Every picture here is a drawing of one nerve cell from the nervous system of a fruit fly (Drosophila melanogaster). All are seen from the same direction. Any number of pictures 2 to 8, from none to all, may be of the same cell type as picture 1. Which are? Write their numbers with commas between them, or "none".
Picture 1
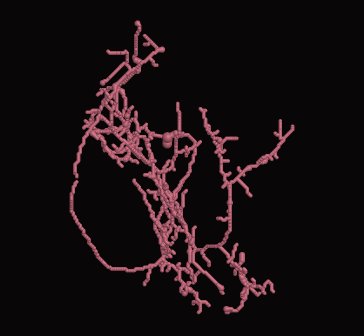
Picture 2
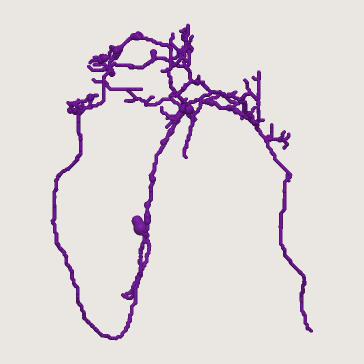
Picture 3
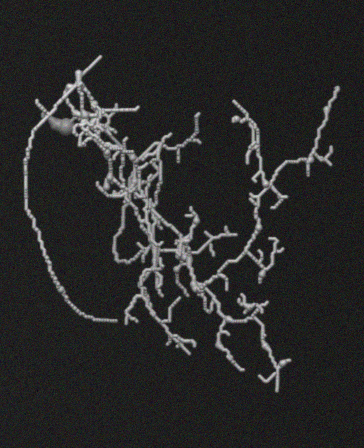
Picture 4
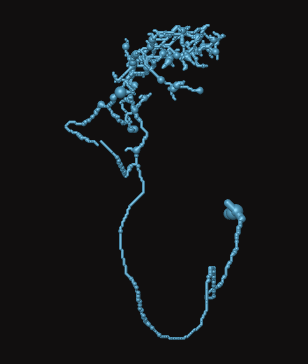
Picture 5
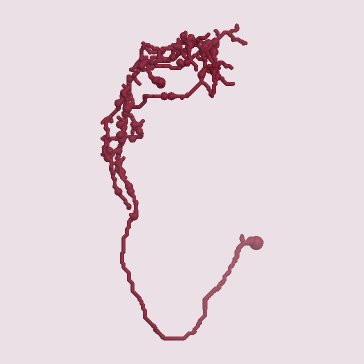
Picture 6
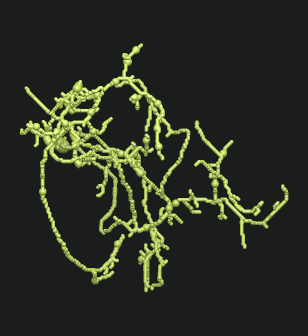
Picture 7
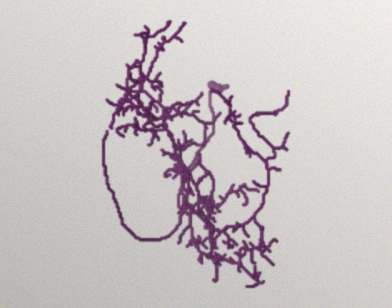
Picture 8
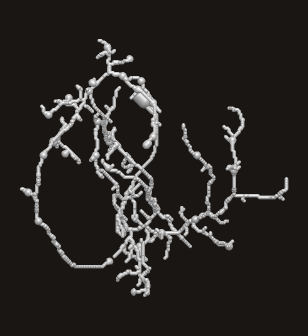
3, 6, 7, 8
